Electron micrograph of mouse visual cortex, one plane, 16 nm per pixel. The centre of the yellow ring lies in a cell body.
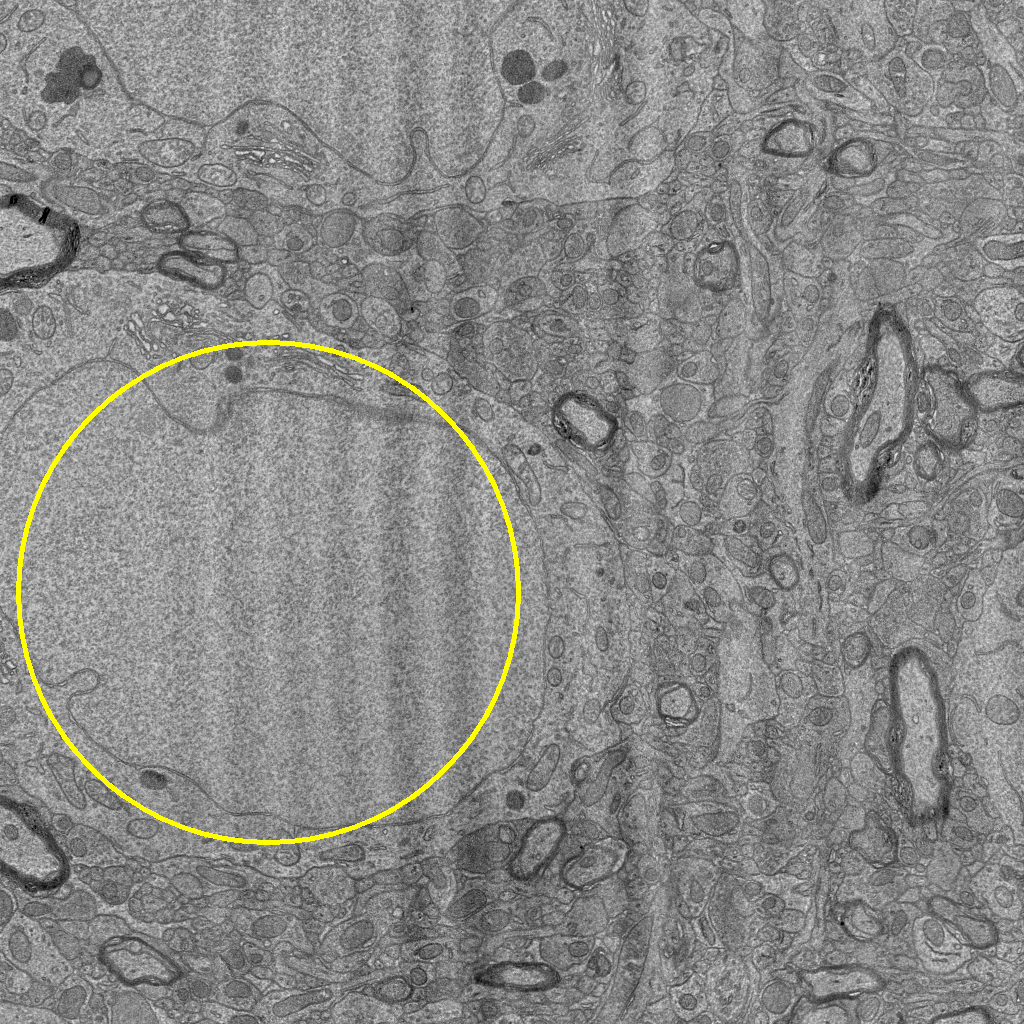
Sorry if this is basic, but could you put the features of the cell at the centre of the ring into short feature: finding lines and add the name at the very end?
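Nucleus: large and pale, filling nearly the whole ring
Outline: broadly rounded but irregular
Nuclear envelope: distinct infoldings, one near the top of the ring, one at the lower left
Chromatin: fine, evenly dispersed, no thick dark clumps lining the envelope
Cytoplasm: small, round, dark dense bodies just above the nucleus at the top of the ring
Cell type: excitatory neuron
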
